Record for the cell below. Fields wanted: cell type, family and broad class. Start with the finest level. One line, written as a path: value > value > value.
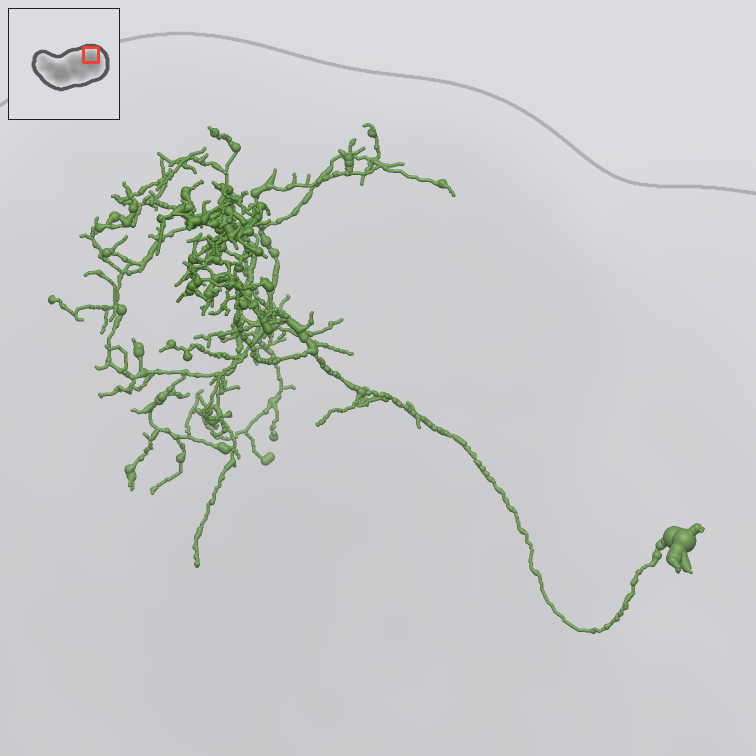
SLP171 > hemilineage SLPal3_and_SLPal4_dorsal > central-brain intrinsic neuron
